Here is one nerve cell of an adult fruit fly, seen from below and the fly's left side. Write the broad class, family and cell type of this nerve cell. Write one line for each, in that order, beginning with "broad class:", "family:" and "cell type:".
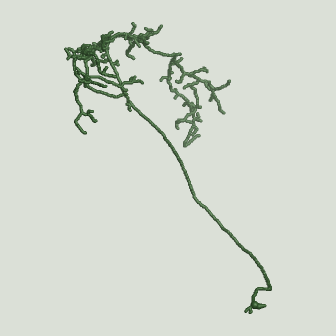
broad class: nerve-cord intrinsic neuron
family: hemilineage 06B
cell type: IN06B079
